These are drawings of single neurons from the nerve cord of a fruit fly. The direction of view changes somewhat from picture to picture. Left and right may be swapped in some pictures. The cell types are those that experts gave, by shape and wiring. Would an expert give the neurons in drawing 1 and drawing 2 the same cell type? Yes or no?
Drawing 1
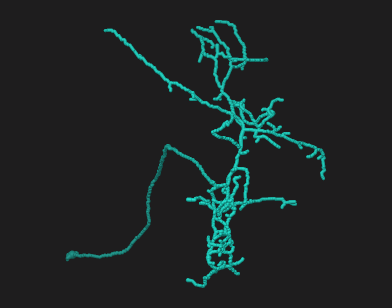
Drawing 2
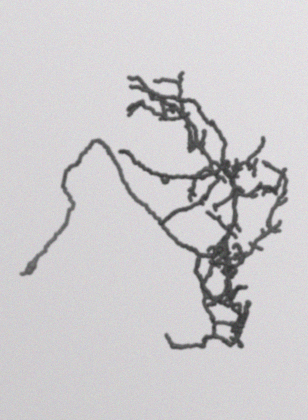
yes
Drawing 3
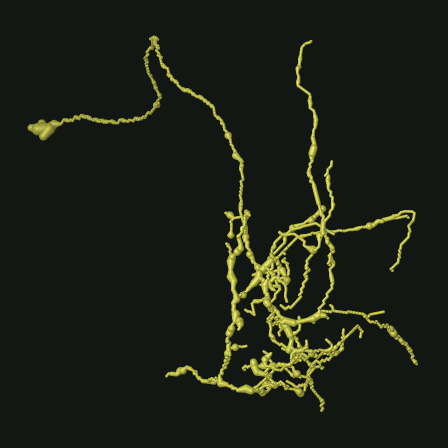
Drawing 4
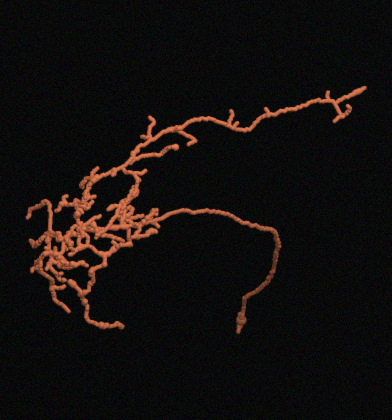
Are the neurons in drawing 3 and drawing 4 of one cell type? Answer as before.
yes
